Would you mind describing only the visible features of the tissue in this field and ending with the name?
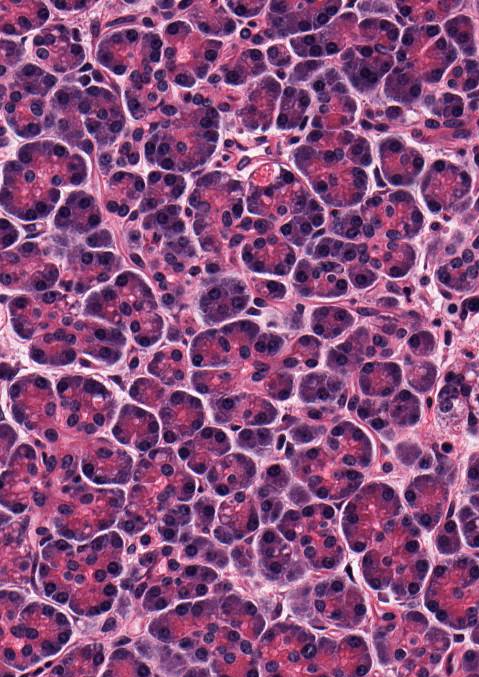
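First, arrangement: closely packed rounded acini of epithelial cells fill the whole field. Second, nuclei: round, each sitting at the base of its cell, near the outer edge of the acinus. Third, cytoplasm: pink and granular toward the centre of each acinus, deep purple at the base of the acinar cells. This is pancreas.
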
